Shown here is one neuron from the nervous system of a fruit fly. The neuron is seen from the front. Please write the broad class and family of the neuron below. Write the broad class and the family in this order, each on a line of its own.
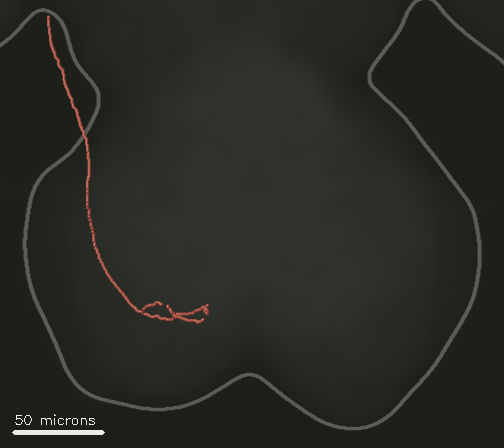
sensory neuron entering the nerve cord
class mechanosensory tactile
